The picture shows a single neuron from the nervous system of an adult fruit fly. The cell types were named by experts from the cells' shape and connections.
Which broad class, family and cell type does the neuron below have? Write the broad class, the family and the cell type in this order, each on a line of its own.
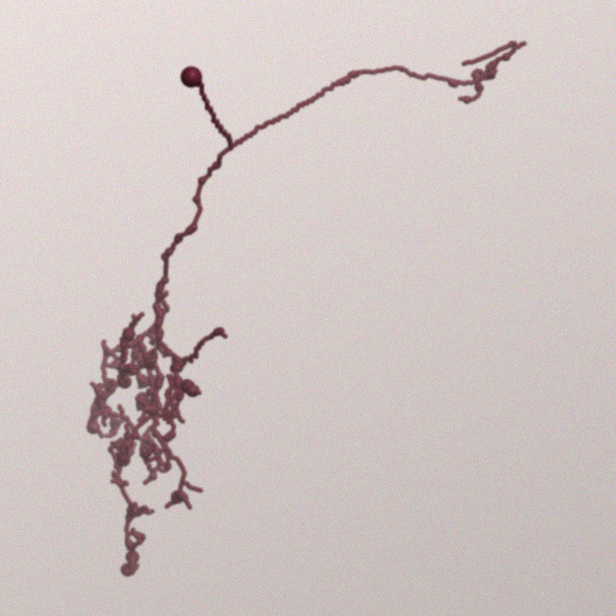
optic-lobe intrinsic neuron
MeLo
MeLo6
